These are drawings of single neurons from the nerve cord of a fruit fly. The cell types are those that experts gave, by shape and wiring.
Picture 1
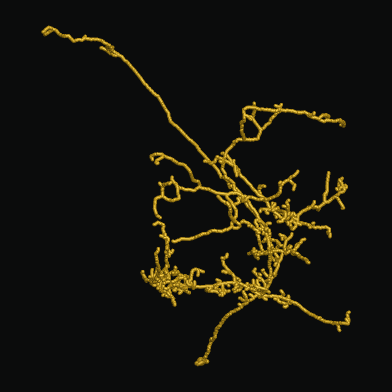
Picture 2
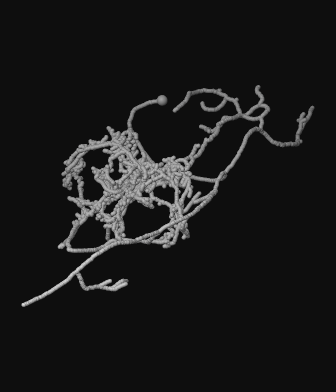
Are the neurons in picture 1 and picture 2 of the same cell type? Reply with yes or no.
no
